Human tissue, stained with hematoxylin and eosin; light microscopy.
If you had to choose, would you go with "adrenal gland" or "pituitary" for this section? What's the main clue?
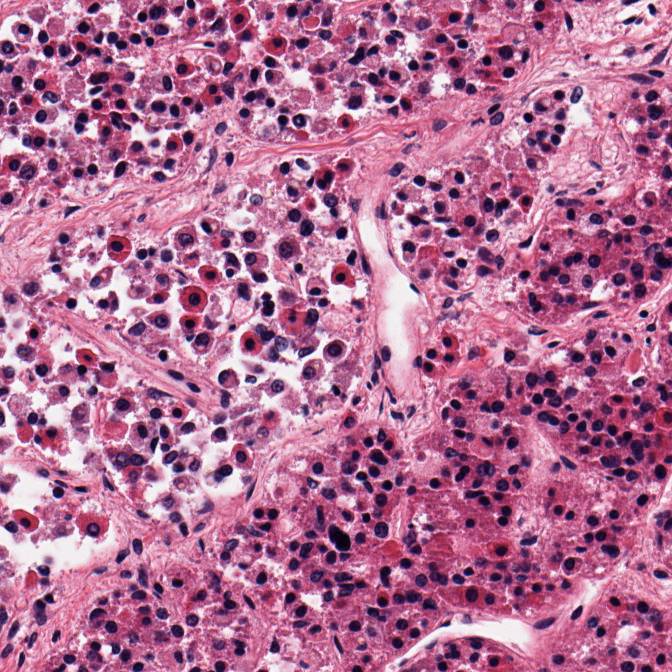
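This is pituitary.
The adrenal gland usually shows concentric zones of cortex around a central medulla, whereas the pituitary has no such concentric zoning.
Here thin pink fibrous septa running across the field divide the cells into nests, and red-staining cells mix with cells whose cytoplasm is pale or purplish.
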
